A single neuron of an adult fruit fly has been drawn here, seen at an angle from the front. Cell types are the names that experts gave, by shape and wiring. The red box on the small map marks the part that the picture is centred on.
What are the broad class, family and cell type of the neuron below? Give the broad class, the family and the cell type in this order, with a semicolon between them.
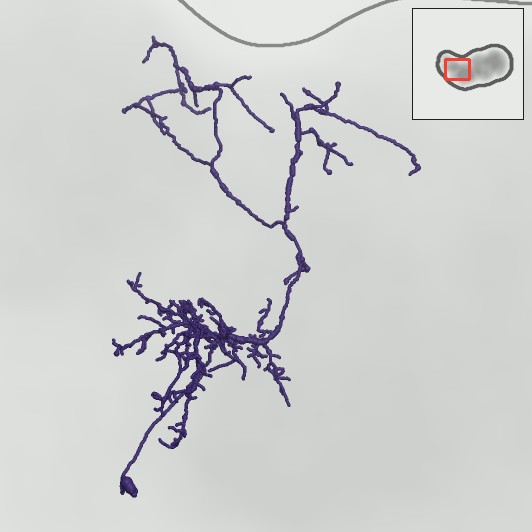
nerve-cord intrinsic neuron; hemilineage 08B; IN08B073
